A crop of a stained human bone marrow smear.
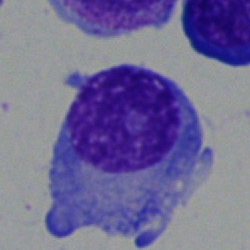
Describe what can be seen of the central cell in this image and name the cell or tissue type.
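Chromatin purple, finely textured, with scattered small pale spots. Cytoplasm abundant, spreading as a broad skirt beneath the nucleus, pale greyish blue and much lighter than the nucleus. Rounded, darker blue blebs bulge from the cell's lower edge. Plasma cell.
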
